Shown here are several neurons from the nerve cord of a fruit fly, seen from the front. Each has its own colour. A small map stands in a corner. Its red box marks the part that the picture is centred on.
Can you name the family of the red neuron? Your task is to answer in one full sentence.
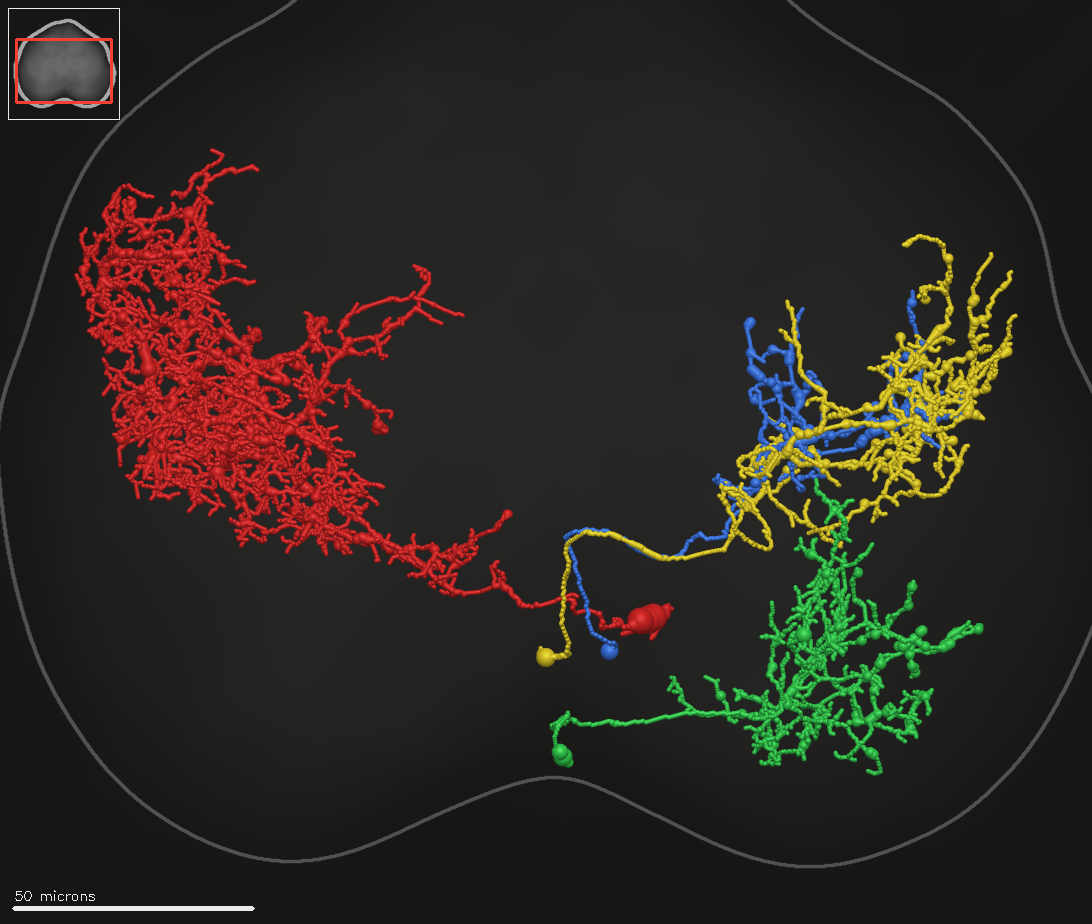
In family terms, the neuron is hemilineage 13B.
